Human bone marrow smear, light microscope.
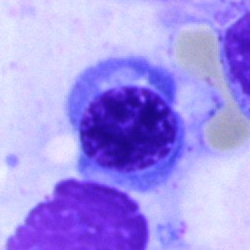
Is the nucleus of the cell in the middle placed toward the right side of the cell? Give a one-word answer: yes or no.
Yes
